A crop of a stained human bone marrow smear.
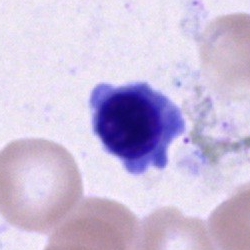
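Erythroblast in a stained bone marrow smear. Its outline is irregular, I notice, with several rounded, blunt bulges of cytoplasm. The very dark purple nucleus fills most of the cell, so only a scant rim of deep blue cytoplasm remains.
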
